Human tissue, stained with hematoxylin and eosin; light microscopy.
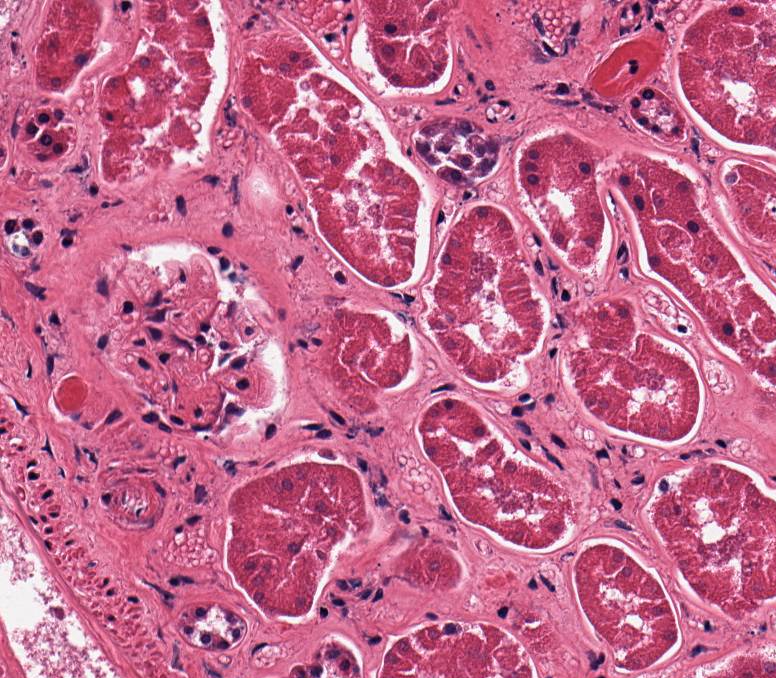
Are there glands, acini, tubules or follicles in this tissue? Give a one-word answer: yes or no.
Yes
